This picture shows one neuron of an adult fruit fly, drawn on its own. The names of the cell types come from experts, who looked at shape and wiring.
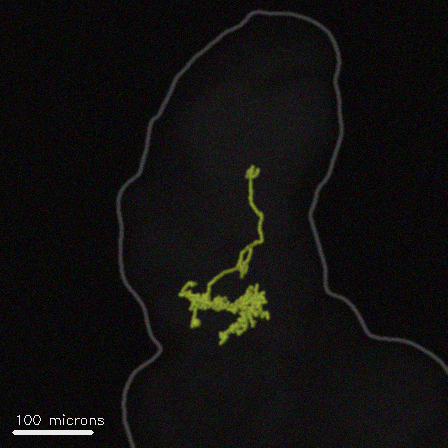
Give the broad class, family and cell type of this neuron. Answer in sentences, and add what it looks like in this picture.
This is a central-brain intrinsic neuron. The family is hemilineage VLPl2_medial. The cell type is AVLP189_b. The cell body can be seen at the bottom of the picture. By the scale bar it is about 250 microns tall in this view.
